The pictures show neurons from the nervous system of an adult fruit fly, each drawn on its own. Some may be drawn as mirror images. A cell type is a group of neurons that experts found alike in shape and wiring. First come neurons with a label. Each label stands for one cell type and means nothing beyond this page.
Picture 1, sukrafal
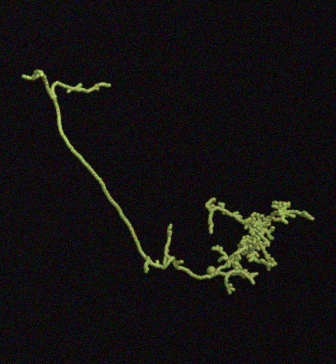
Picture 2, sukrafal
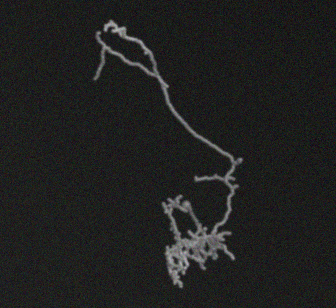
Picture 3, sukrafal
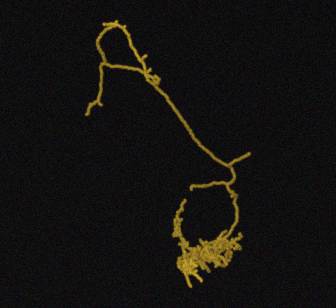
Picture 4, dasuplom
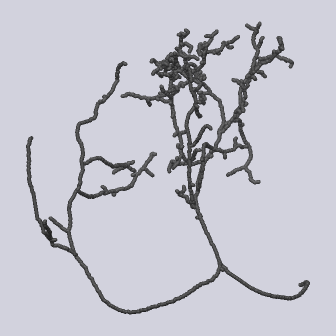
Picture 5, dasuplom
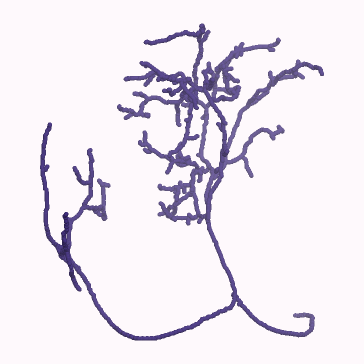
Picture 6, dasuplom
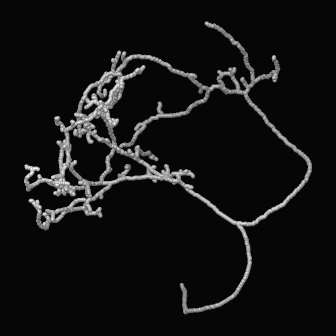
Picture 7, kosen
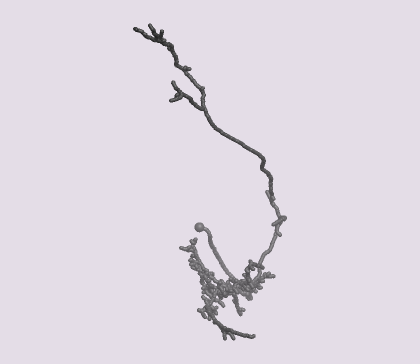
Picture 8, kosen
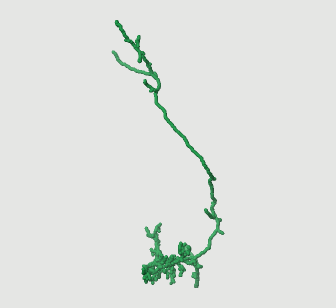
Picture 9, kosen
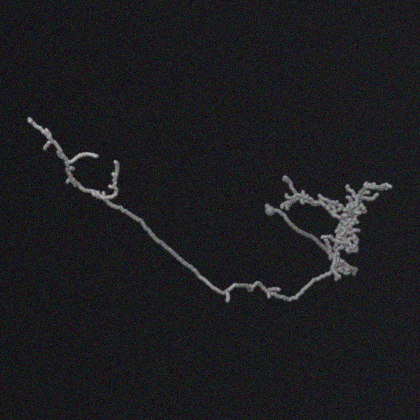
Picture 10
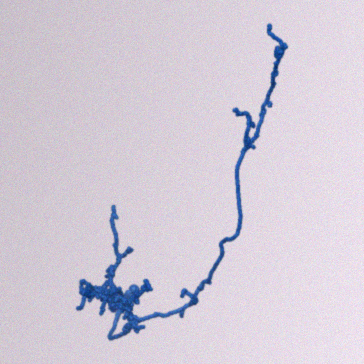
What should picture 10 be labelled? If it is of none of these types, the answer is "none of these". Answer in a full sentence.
It belongs to kosen.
